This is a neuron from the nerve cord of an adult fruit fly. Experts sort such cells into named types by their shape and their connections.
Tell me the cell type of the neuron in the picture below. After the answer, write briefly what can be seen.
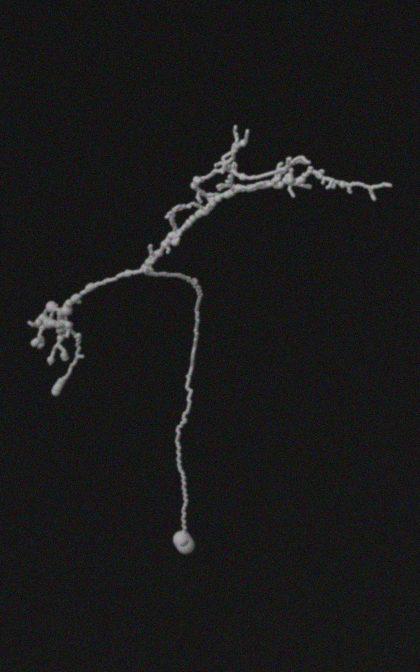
Its cell type is IN21A041. This is a nerve-cord intrinsic neuron. The picture shows dozens of branch ends. In this view it is about as wide as it is tall.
